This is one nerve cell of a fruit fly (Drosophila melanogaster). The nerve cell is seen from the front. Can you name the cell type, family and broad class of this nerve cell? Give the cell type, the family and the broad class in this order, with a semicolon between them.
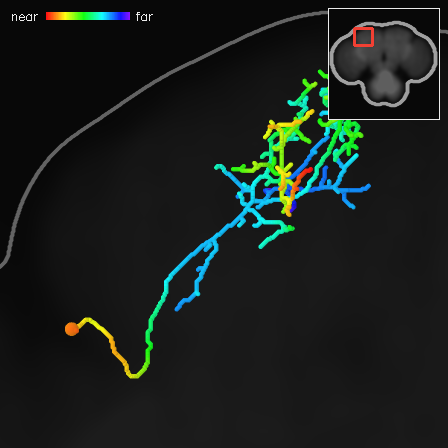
SLP179_b; hemilineage SLPal3_and_SLPal4_dorsal; central-brain intrinsic neuron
